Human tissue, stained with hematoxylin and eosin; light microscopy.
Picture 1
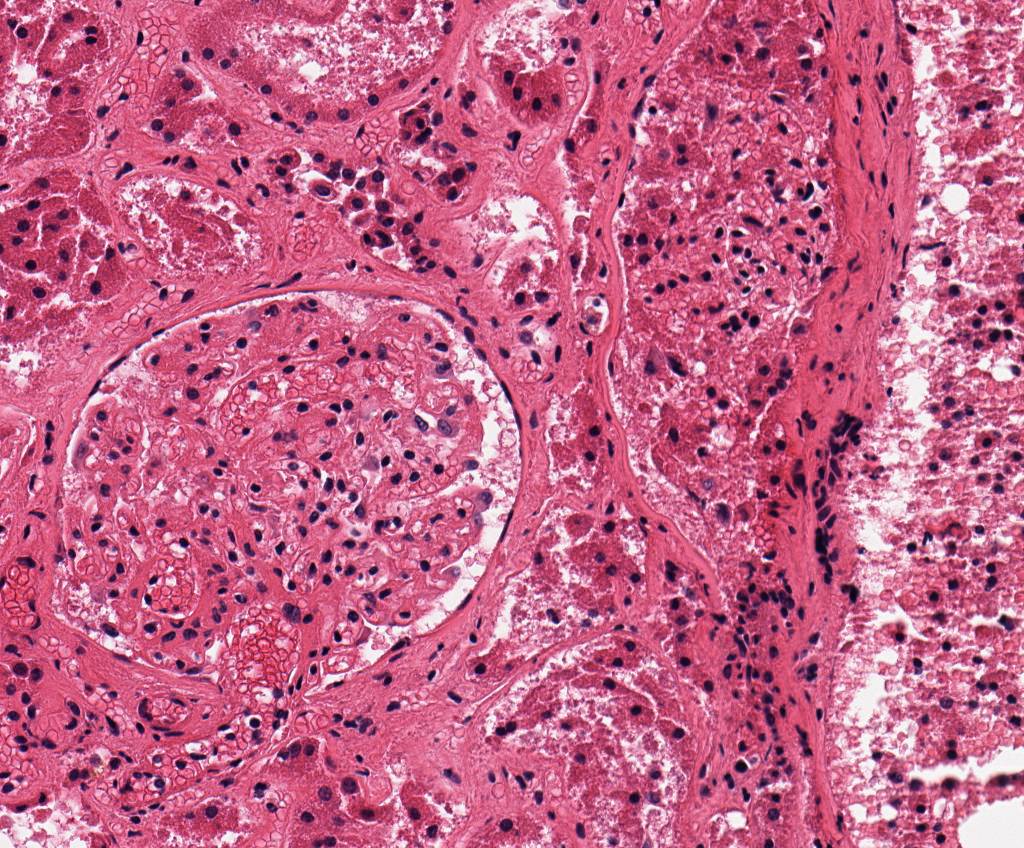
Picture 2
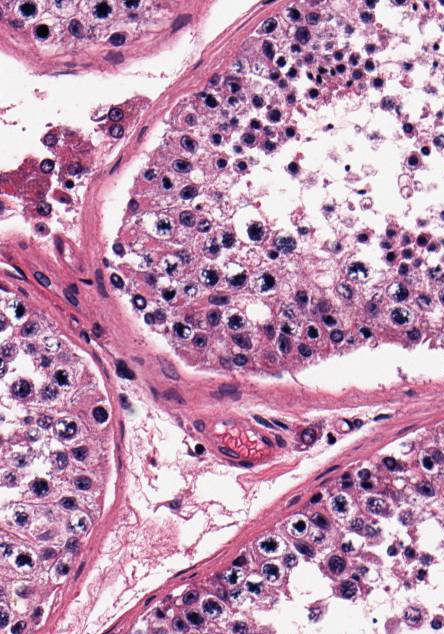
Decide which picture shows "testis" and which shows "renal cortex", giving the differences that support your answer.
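Picture 1 is renal cortex; picture 2 is testis. In picture 1 a single large rounded glomerulus, enclosed by a thin Bowman's capsule, lies left-centre. Its tubules have granular, deeply eosinophilic cytoplasm, small round dark nuclei and indistinct cell borders, the frayed cytoplasm suggesting poor preservation. In picture 2 the tubules are lined by a stratified epithelium many cells deep, bounded by a pink fibrous layer with flattened, elongated nuclei. Many middle-layer cells have large round nuclei with coarse, clumped chromatin.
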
